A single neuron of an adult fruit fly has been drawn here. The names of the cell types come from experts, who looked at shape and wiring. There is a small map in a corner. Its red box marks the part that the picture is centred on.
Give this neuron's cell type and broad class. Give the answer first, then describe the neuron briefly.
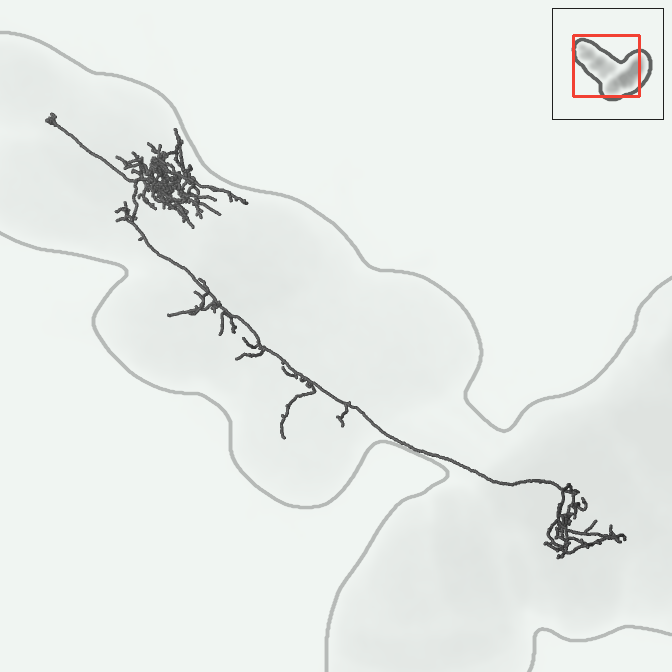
Its cell type is ANXXX132. This is an ascending neuron. The picture shows dozens of branch ends. As drawn here it is wider than it is tall.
